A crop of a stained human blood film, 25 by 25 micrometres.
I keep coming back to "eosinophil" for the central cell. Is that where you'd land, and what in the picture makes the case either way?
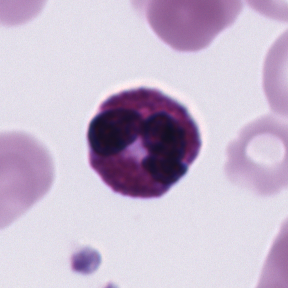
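Nuclear lobes lie at the left and right sides of a round cell about 10 micrometres across. Lobe chromatin dark purple and dense. Cytoplasm densely packed with reddish-purple granules, which leave the lobe outlines visible. Small pale patch of cytoplasm at the centre, between the lobes.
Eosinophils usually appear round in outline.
The round outline fits eosinophil.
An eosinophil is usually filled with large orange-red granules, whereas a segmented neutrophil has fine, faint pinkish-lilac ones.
Dense granule packing is far from the faint, fine granulation of a segmented neutrophil and sides with eosinophil. The name eosinophil fits.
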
